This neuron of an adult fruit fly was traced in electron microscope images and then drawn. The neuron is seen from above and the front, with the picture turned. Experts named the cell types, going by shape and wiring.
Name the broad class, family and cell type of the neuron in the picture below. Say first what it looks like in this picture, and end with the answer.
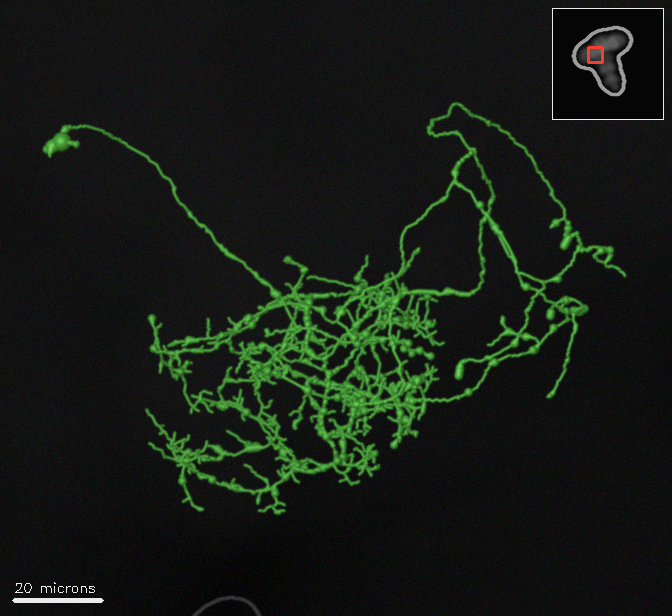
The cell body can be seen at the upper left of the picture. By the scale bar it is about 130 microns wide in this view. More than a hundred branch ends can be seen. It is a central-brain intrinsic neuron. The family is LHAV. Its cell type is LHAV6b4.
